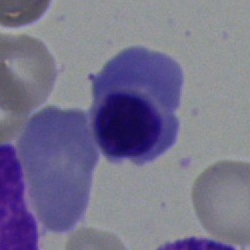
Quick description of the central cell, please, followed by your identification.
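The outline catches my eye first: it is irregular and lumpy, not smoothly round. The nucleus stains a dense, dark purple all the way through. Checking the cytoplasm, I find no granules, and no vacuoles either. So this is an erythroblast.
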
